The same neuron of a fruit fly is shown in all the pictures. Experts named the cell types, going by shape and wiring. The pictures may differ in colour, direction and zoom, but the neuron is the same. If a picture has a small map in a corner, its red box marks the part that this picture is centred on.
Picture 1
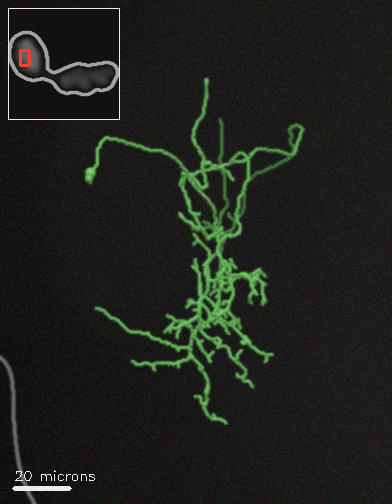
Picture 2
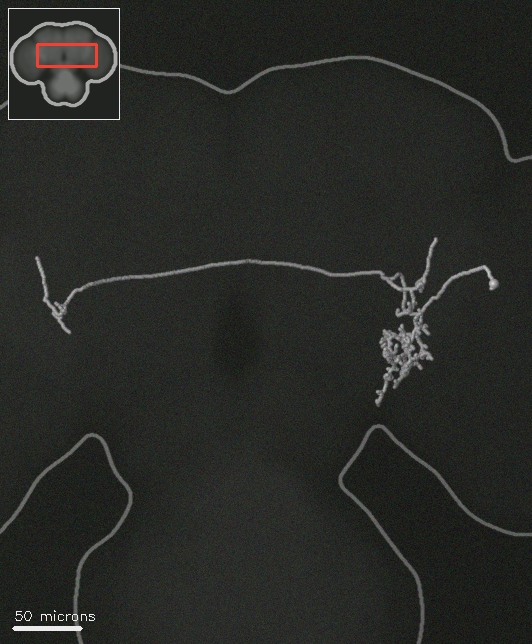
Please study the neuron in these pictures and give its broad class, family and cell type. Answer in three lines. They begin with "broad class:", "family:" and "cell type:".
broad class: central-brain intrinsic neuron
family: hemilineage VLPl&d1_lateral
cell type: CB4174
